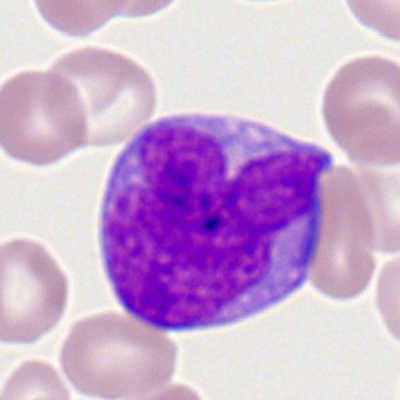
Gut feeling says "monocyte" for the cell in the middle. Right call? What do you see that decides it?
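The nucleus fills most of the cell, the cytoplasm shows no distinct granules, and red cells touch the right edge.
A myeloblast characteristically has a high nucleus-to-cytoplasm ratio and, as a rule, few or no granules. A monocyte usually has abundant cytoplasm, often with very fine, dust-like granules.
Both findings favour myeloblast over monocyte. The cell is a myeloblast.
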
